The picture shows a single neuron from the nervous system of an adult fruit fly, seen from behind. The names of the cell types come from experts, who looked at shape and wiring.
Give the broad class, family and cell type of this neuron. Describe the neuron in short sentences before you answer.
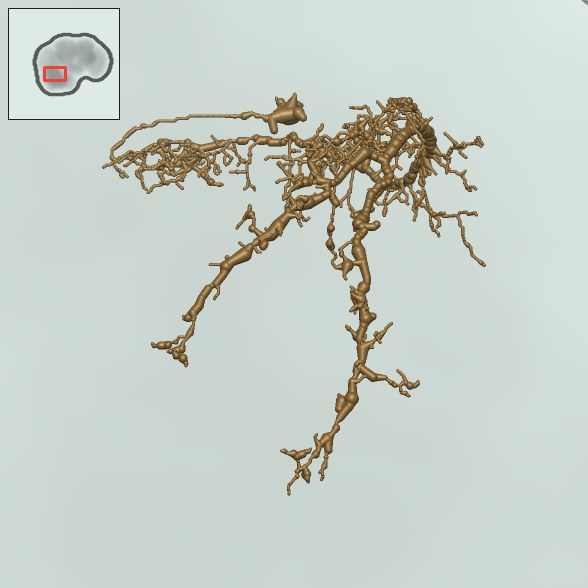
The cell body can be seen at the top of the picture. As drawn here it is about as wide as it is tall. Its broad class is nerve-cord intrinsic neuron. Its family is hemilineage 11A. It is of cell type IN11A047.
